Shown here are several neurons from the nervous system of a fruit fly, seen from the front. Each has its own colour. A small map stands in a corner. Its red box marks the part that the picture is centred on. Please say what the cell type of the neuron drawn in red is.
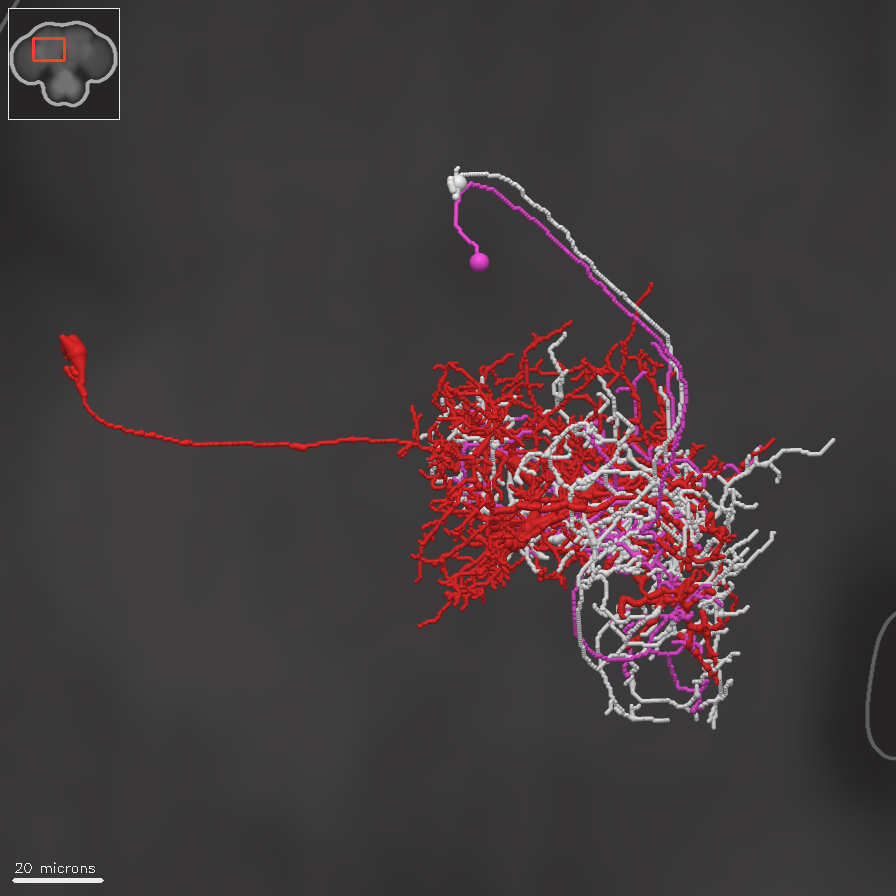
PLP029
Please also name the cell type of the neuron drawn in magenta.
PS021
